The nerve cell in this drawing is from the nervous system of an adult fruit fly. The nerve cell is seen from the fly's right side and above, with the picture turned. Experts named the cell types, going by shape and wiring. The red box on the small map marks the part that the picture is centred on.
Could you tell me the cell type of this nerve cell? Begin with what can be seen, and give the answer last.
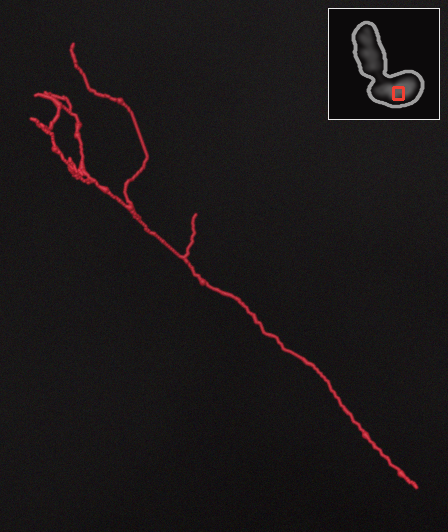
The drawing shows no cell body. It has a dozen or fewer branch ends. This is a sensory neuron entering the brain. It is of cell type JO-EV4.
